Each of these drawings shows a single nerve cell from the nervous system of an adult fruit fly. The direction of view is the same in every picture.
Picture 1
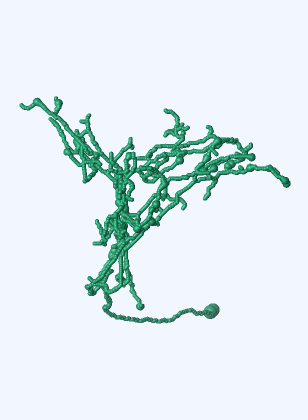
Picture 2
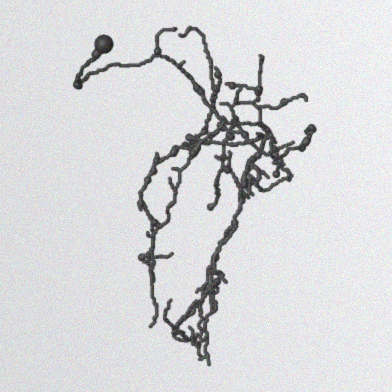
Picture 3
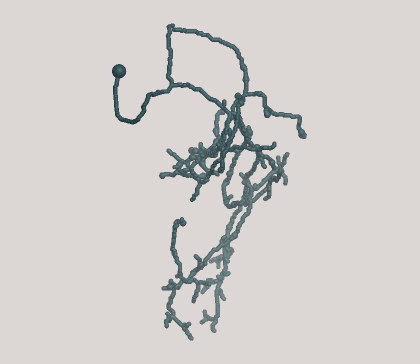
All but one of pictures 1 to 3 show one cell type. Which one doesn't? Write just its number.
1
